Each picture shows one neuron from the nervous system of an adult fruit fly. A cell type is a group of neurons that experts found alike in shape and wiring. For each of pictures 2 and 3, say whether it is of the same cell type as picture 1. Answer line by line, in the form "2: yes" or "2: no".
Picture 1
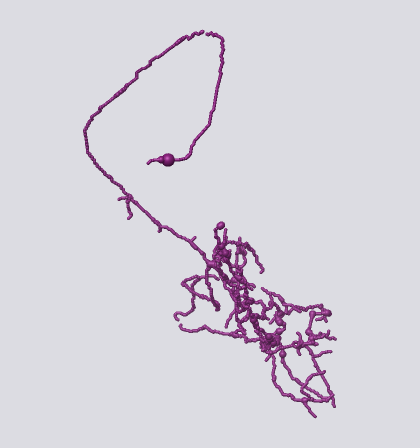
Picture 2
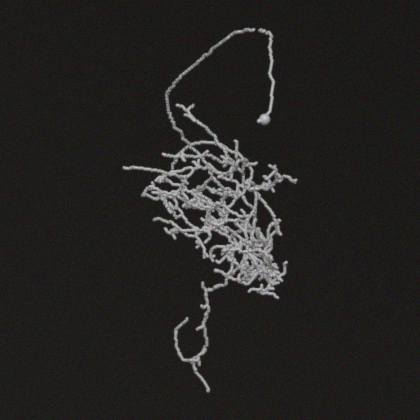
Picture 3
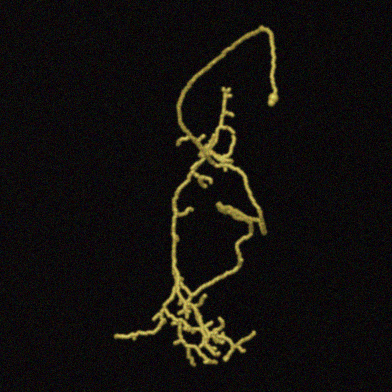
2: no
3: no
